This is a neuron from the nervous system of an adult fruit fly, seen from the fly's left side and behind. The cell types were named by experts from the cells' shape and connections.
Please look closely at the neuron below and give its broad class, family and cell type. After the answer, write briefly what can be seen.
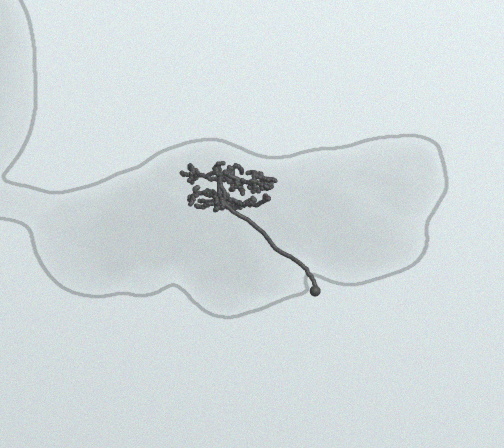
It is a nerve-cord intrinsic neuron. The family is hemilineage 12A. Its cell type is IN12A054. As drawn here it is about as wide as it is tall.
